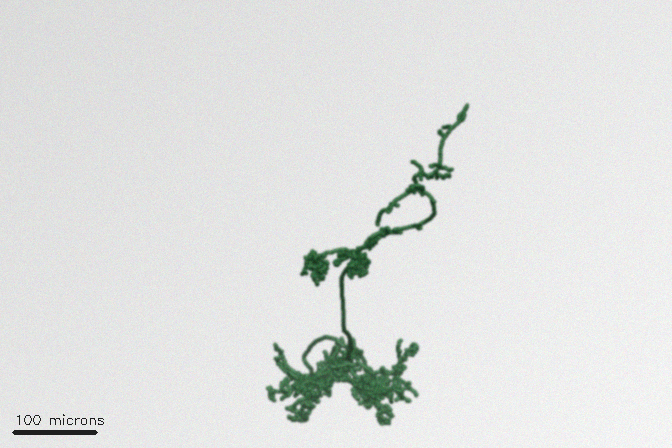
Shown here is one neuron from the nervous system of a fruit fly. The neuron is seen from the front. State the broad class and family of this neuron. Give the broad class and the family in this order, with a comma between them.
ascending neuron, hemilineage 08B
